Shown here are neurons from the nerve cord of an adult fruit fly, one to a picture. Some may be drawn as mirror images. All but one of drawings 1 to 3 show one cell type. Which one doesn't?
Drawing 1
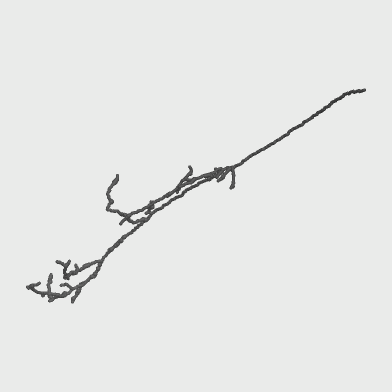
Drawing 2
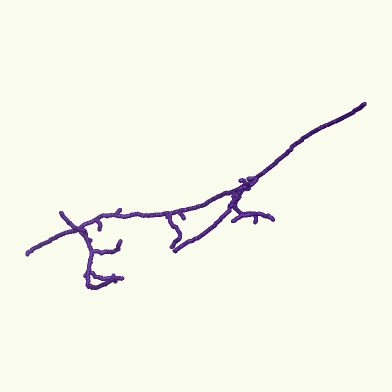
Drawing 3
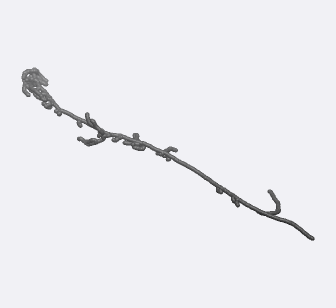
Drawing 3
